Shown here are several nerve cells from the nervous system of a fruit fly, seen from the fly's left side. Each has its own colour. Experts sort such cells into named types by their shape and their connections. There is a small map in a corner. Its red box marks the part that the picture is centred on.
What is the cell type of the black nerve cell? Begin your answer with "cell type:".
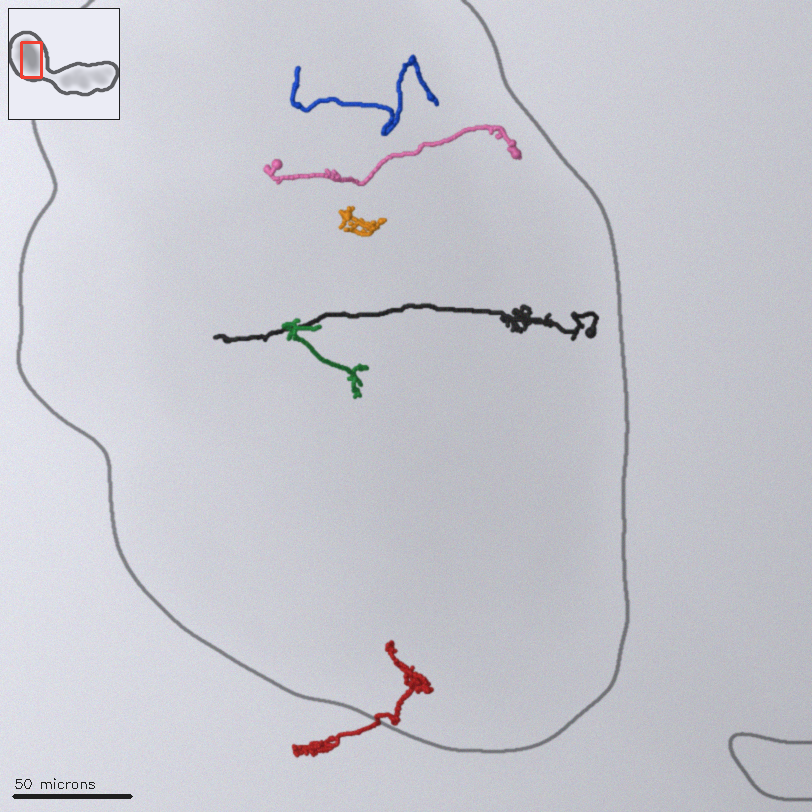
cell type: C3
